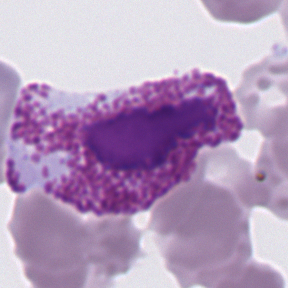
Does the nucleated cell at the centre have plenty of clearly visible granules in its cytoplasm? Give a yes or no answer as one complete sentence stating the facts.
Yes, what is seen in its cytoplasm is many granules.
